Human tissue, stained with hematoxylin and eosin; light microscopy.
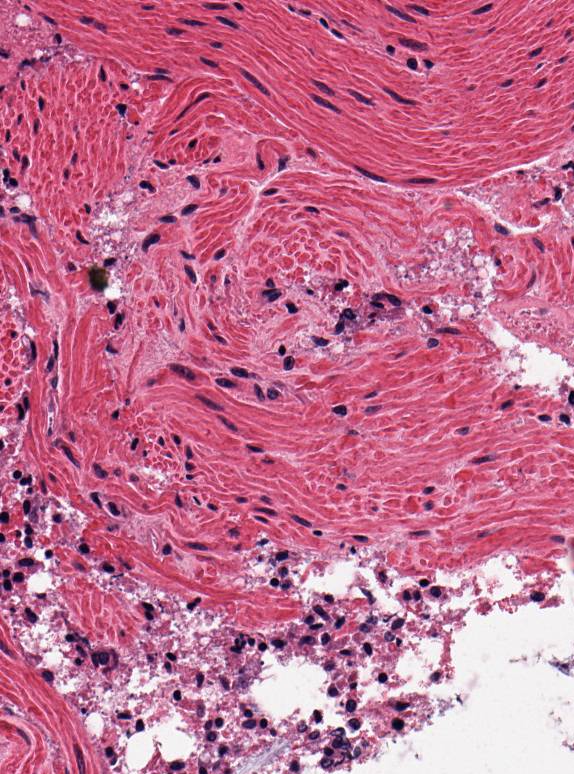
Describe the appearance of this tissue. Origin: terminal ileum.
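Smooth muscle bundles occupy the upper two-thirds of the field; a looser cellular area lies along the bottom. Elongated, cigar-shaped dark nuclei lie along the muscle fibres, and the cytoplasm stains a strong, even pink. The bottom area contains many small cells with round dark nuclei, scattered loosely among clear spaces.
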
